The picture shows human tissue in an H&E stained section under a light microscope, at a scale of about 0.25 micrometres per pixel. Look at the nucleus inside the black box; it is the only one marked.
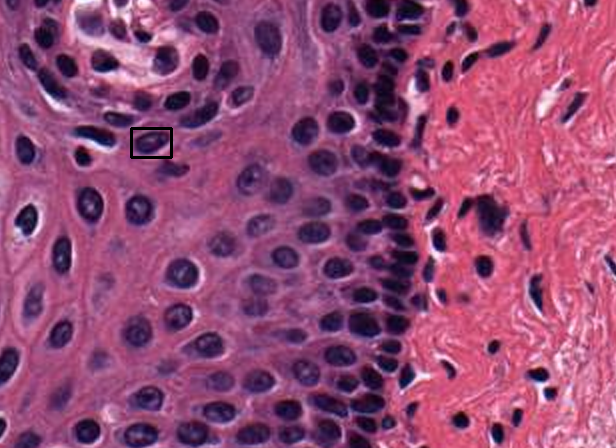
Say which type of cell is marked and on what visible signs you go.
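The marked cell is a squamous epithelial cell. The nucleus is oval and lies lengthwise, about the same size as the nuclei of the cells beside it. The cell sits at the lower edge of a curved, layered whorl of flattened cells, its long axis following the curve of that whorl.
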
